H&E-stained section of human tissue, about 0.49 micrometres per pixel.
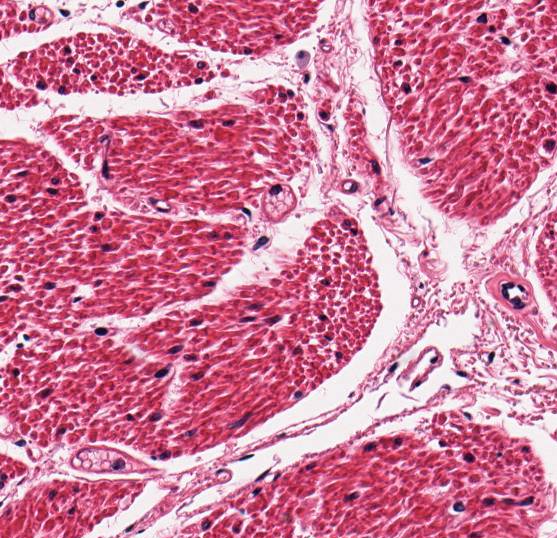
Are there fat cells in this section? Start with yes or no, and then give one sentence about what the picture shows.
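No. No epithelium or fat cells are present anywhere in the field.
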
